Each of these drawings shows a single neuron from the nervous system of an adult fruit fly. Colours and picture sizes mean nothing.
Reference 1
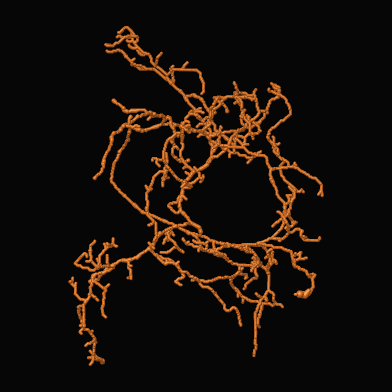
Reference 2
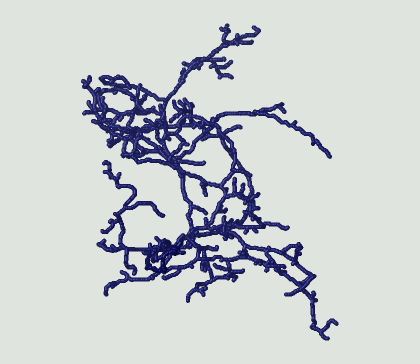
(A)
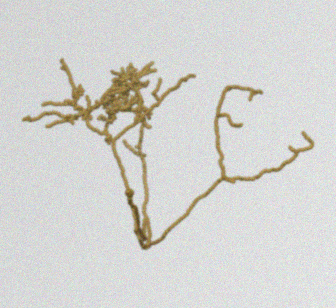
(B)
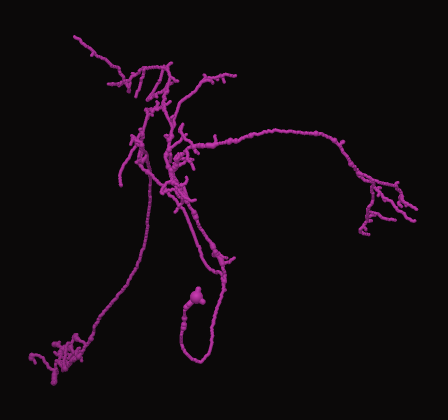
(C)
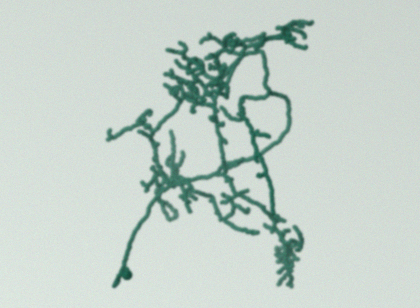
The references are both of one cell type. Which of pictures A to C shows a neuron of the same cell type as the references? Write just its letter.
C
